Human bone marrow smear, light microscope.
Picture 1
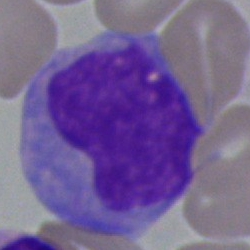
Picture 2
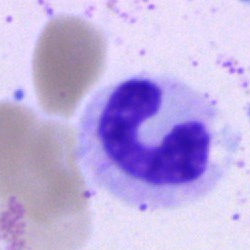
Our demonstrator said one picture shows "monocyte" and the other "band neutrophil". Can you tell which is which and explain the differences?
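Monocyte's the first one, band neutrophil the second. Both have smooth outlines, the monocyte's roughly oval and the band neutrophil's round. As for the nuclei, the monocyte's has a notch cut into its lower left side, while the band neutrophil's is bent into a C shape, its hollow opening toward the upper right.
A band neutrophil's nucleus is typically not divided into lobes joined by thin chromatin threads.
The chromatin is deep purple with a fine mottled texture in the monocyte, and dense and dark purple in the band neutrophil.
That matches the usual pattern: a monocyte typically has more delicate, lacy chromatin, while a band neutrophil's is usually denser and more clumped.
Then the cytoplasm. The monocyte's is pale blue, with its widest band on the left and lower side of the nucleus, and there are no distinct granules in it. The band neutrophil's is pale lilac and makes a wide rim around the nucleus.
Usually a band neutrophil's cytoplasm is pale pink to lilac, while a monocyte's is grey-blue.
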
